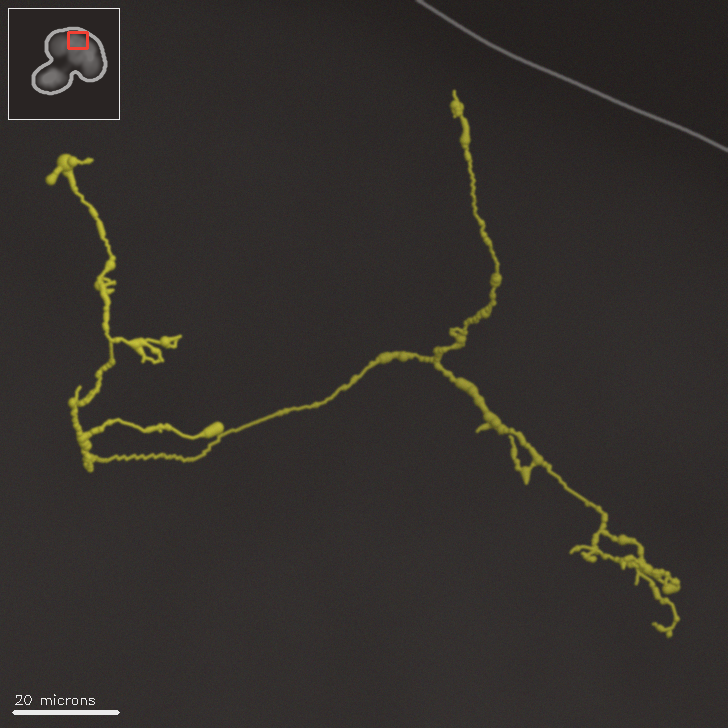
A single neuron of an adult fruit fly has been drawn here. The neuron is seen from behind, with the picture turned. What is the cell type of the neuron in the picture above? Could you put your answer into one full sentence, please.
This particular neuron has the cell type KCa'b'-ap2.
